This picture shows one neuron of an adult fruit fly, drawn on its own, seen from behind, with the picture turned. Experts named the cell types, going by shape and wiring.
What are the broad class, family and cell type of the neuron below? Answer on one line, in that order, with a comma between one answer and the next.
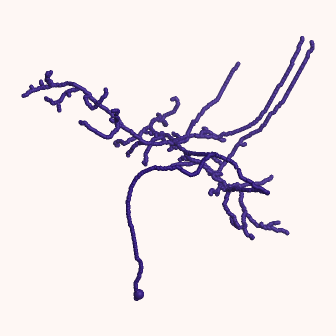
central-brain intrinsic neuron, hemilineage SLPav3, SLP189_b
